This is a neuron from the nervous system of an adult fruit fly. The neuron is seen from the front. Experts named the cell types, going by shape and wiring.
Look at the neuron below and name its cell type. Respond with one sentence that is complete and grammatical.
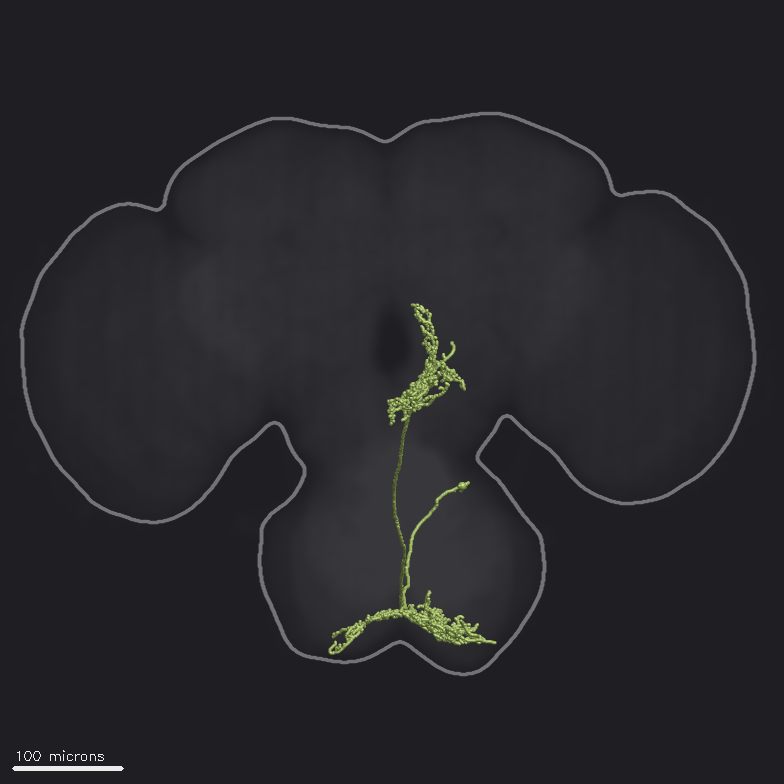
As for cell type, this neuron is AN05B035.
